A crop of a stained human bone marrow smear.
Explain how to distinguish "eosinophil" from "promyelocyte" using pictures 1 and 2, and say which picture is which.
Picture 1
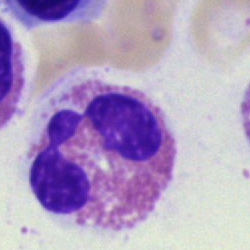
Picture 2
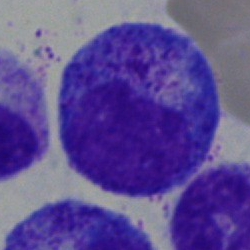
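In this pair, picture 1 shows an eosinophil and picture 2 shows a promyelocyte. The two share chromatin that stains dark purple. In the eosinophil, that chromatin is dense, and no nucleoli are visible in the nucleus.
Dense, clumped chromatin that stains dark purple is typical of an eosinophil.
The promyelocyte has a round outline and deep blue cytoplasm. Both pictures also contain parts of other nucleated cells: cut off by the left and right edges in picture 1, and lying at the left, lower left and lower right edges in picture 2.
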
